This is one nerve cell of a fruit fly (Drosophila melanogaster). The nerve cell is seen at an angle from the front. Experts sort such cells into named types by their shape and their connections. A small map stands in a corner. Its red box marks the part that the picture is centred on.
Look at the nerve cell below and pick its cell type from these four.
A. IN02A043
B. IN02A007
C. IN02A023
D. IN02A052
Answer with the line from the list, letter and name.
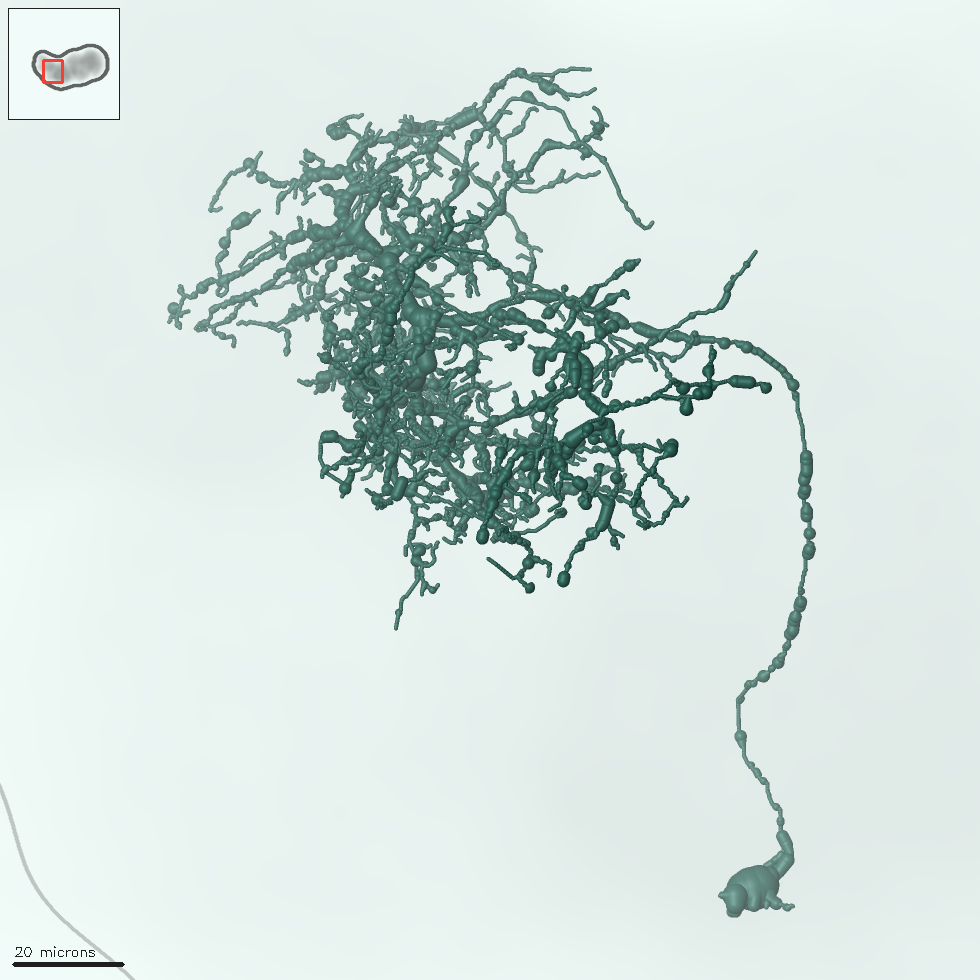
B. IN02A007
